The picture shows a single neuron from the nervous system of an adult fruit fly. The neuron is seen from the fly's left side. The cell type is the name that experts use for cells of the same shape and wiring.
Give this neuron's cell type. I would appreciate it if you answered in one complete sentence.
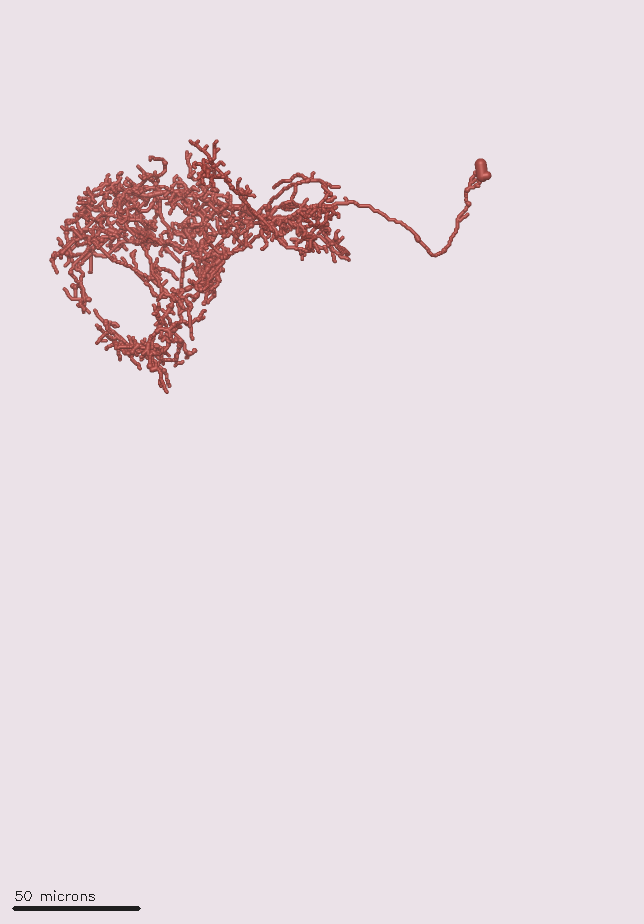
This neuron is assigned to the cell type SMP376.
